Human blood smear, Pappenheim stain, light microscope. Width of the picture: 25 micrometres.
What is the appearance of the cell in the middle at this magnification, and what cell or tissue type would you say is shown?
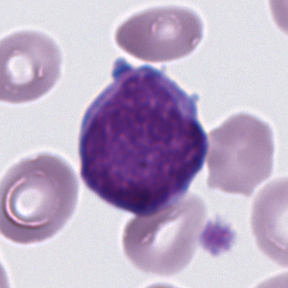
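Nearly the whole cell is taken up by the nucleus, I notice, with only a very thin rim of cytoplasm left over. What little cytoplasm shows is deep blue. The chromatin looks fine and evenly stippled, and I see no coarse dark clumps. Along the upper edge, small blue cytoplasmic blebs project outward. I'd put the nucleus at about 13 by 11 micrometres. So this is a myeloblast.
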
